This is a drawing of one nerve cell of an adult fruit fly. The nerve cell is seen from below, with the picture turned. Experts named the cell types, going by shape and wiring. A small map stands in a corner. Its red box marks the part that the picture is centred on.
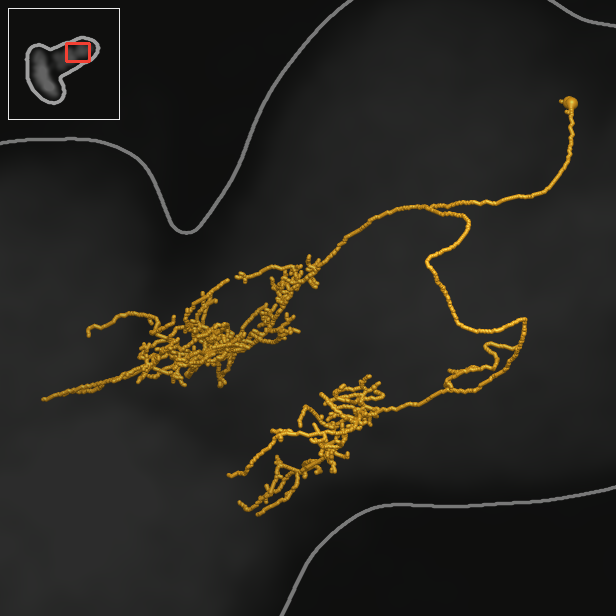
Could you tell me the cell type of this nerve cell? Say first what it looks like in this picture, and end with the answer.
The picture shows dozens of branch ends. In this view it is wider than it is tall. It is a nerve-cord intrinsic neuron. The cell type is IN19B111.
